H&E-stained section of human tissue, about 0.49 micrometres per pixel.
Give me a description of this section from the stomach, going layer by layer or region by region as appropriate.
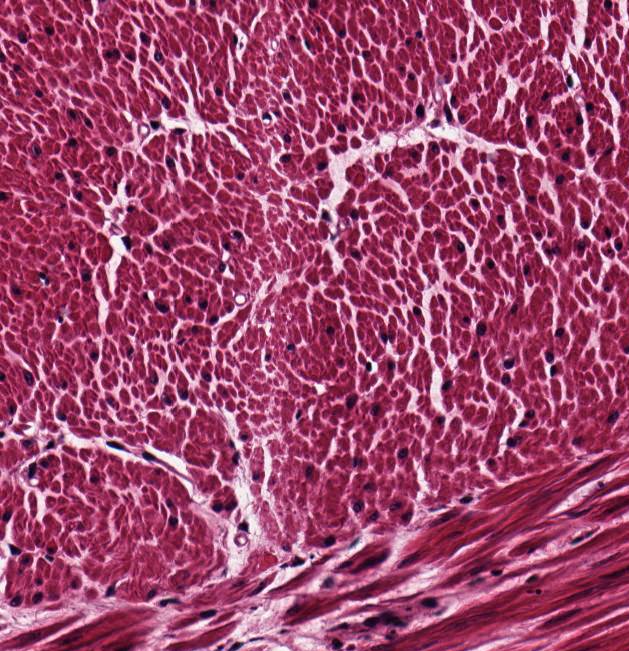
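Most of the field, above the lower right edge, is muscle in cross-section: closely packed small polygonal cell profiles. A band along that edge is cut lengthwise, rising obliquely left to right, its elongated nuclei parallel to the cells. Muscle cytoplasm stains deep pink throughout.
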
